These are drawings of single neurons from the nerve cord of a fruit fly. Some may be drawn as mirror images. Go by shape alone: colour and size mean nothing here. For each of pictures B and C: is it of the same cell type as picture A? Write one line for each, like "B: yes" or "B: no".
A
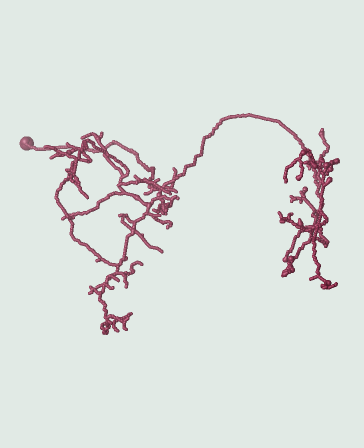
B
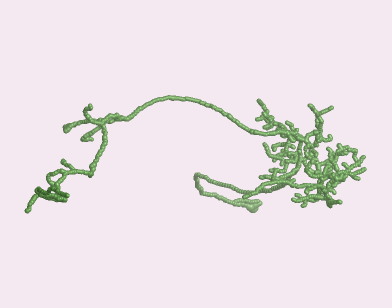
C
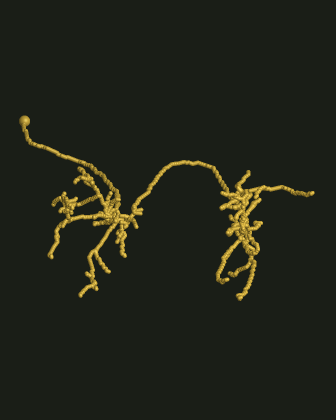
B: no
C: yes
